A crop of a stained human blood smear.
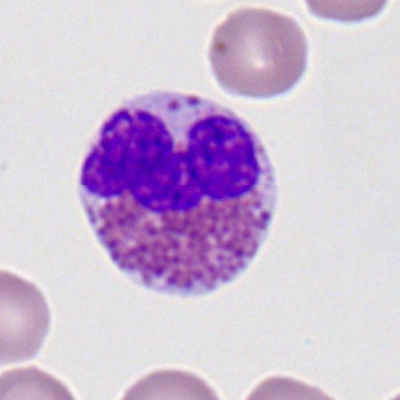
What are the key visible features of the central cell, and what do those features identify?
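Have a look at the outline first: round and smooth. There are two nuclear lobes lying across the upper part of the cell, and the chromatin's dark purple and coarsely clumped. That's an eosinophil.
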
